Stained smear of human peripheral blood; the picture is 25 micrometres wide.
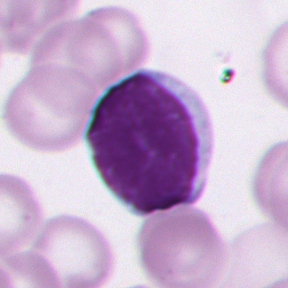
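Typical lymphocyte, the central cell here: about 12 micrometres across, with an oval nucleus of about 12 by 10 micrometres filling about 80% of the cell's area. That nucleus is a single mass without lobes, and its dense chromatin stains deep purple throughout. The pale blue-grey cytoplasm is just a thin crescent, mostly along the right side of the cell.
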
